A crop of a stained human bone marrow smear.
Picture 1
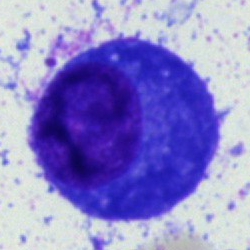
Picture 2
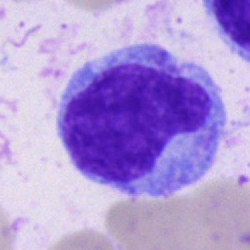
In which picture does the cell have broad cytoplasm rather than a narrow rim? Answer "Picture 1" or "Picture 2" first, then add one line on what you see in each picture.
Picture 1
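In picture 1: The cytoplasm is abundant, forming a wide band on the right side of the nucleus.
In picture 2: The nucleus fills most of the cell.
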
